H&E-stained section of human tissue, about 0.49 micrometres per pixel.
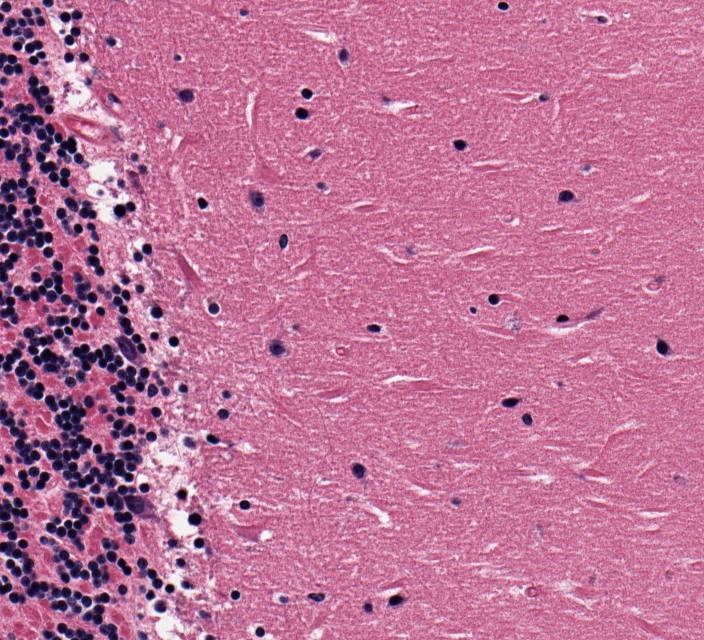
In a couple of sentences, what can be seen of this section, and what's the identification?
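Left edge: narrow strip crowded with small, round, darkly stained nuclei, almost no visible cytoplasm. Larger right part: pale pink, few nuclei, scattered singly, small, round to oval, dark. Vertical band of small clear empty spaces runs along the border between zones. Cerebellum.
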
